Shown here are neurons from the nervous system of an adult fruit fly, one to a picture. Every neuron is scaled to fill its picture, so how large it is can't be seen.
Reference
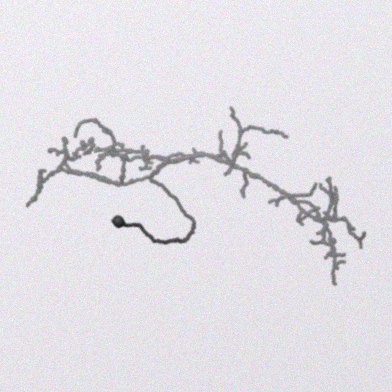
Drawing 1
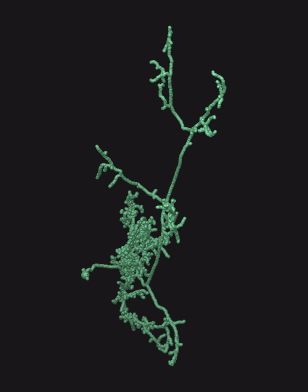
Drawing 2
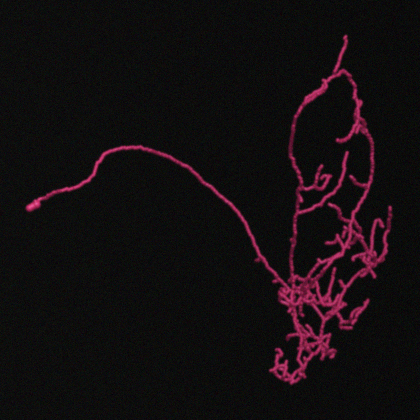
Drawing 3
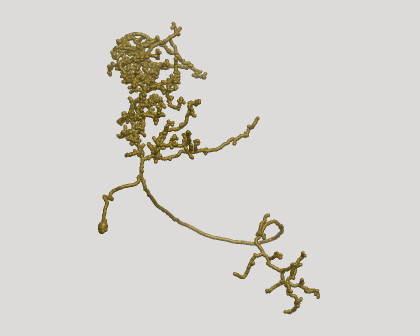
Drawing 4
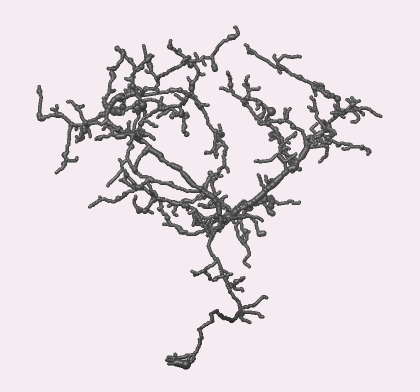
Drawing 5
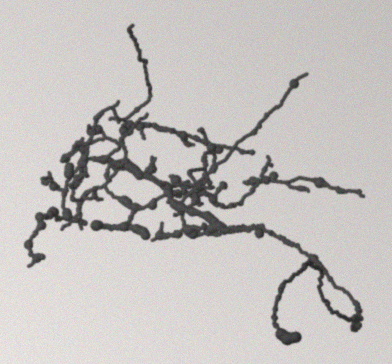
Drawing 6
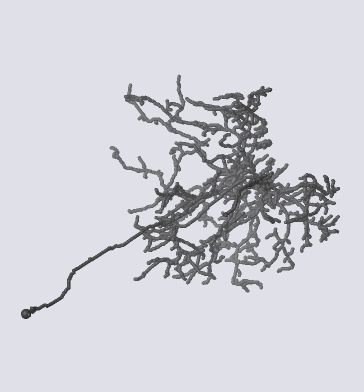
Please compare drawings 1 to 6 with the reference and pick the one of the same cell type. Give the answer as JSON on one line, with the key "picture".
{"picture": 5}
